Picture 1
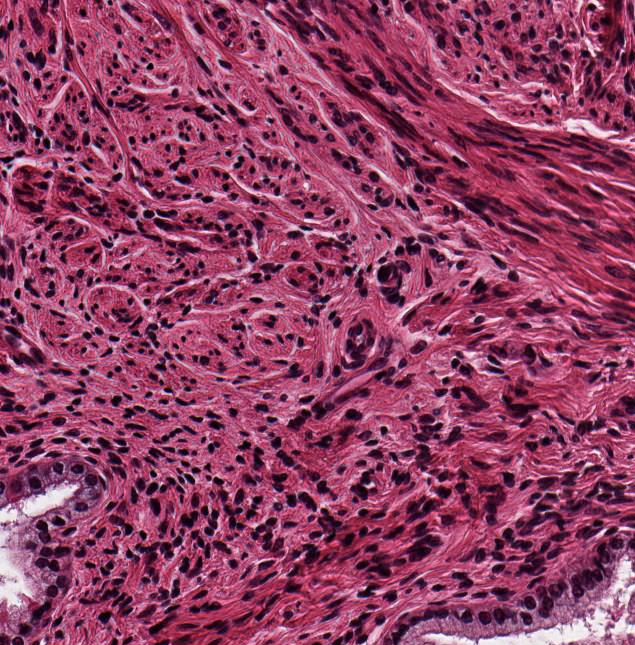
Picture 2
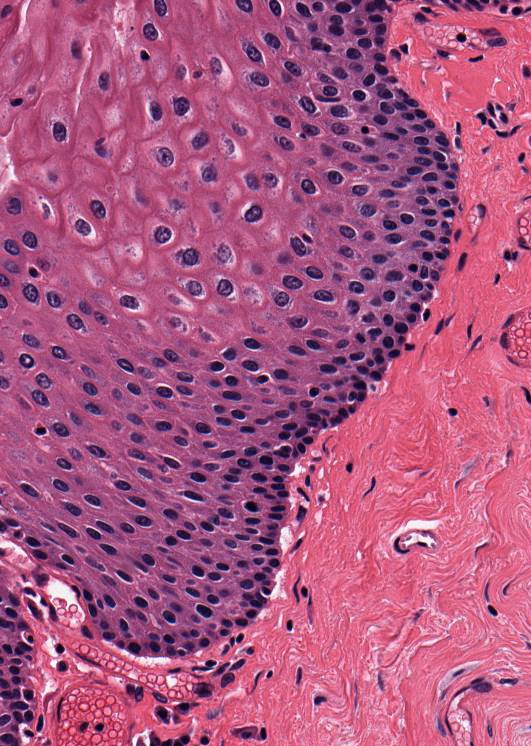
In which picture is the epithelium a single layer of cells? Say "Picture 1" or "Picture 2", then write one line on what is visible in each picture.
Picture 1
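Picture 1: Glands lined by a single layer of columnar epithelium lie at the lower left and lower right corners.
Picture 2: Stratified squamous epithelium fills the left and upper part of the field, and connective tissue fills the right and lower part.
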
